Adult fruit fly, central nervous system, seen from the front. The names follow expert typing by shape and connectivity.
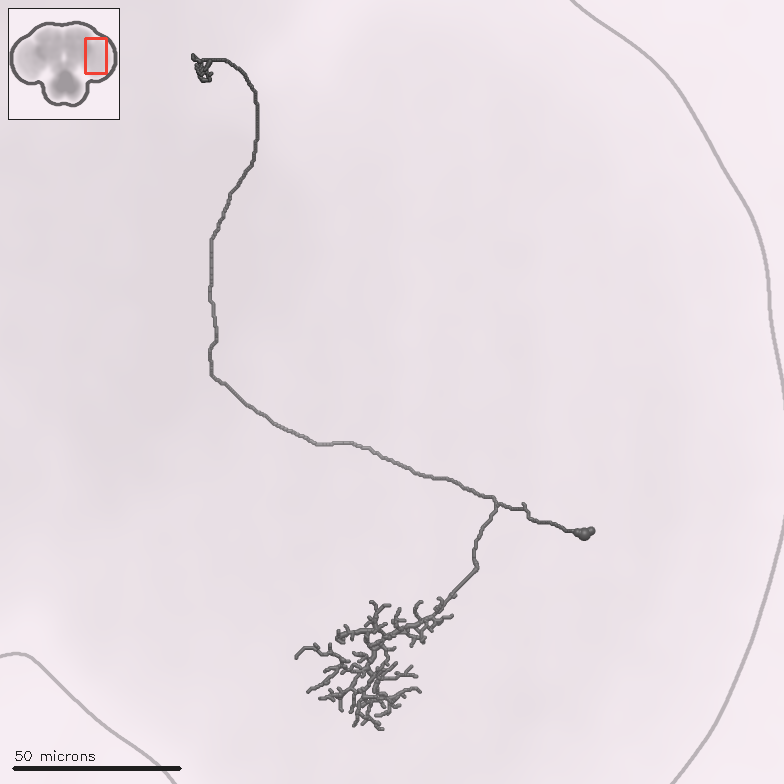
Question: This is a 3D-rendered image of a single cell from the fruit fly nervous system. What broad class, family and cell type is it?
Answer: visual projection neuron; MeTu; MeTu1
